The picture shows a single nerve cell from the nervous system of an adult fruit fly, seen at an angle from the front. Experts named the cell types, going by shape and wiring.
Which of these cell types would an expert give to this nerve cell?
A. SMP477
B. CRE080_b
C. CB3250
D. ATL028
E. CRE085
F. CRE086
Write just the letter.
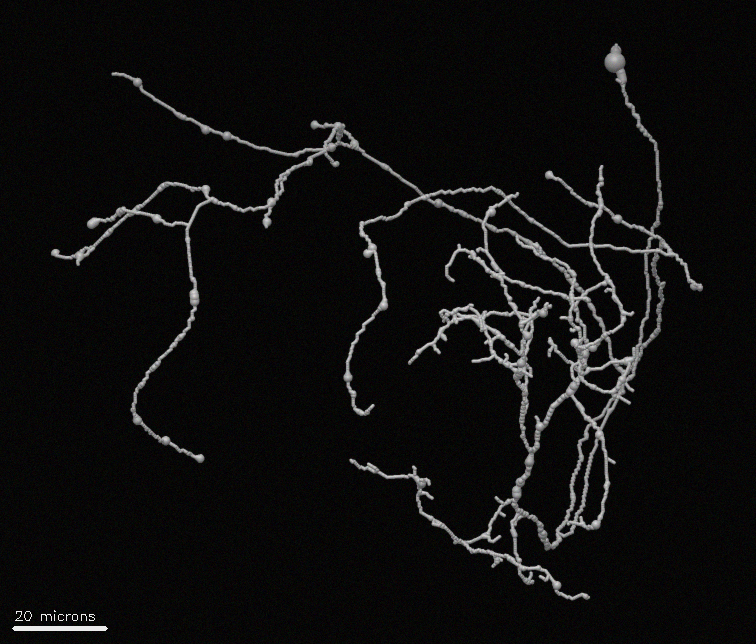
E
